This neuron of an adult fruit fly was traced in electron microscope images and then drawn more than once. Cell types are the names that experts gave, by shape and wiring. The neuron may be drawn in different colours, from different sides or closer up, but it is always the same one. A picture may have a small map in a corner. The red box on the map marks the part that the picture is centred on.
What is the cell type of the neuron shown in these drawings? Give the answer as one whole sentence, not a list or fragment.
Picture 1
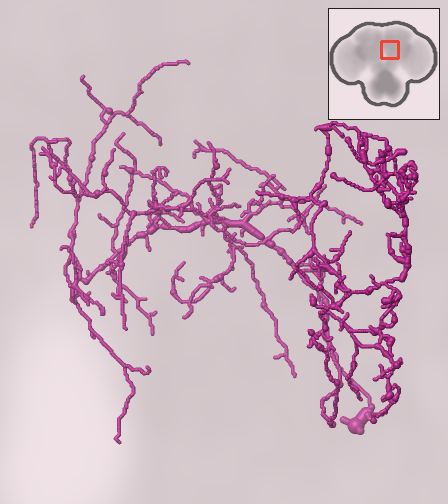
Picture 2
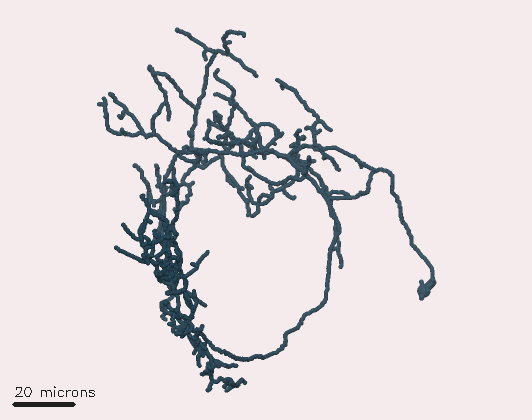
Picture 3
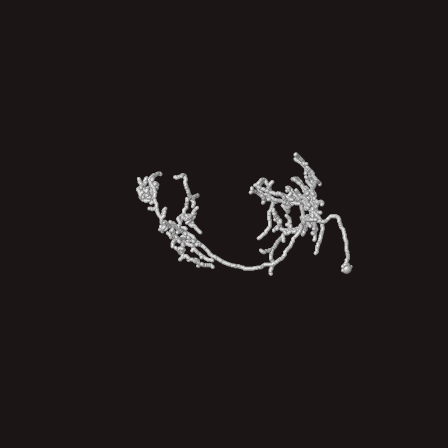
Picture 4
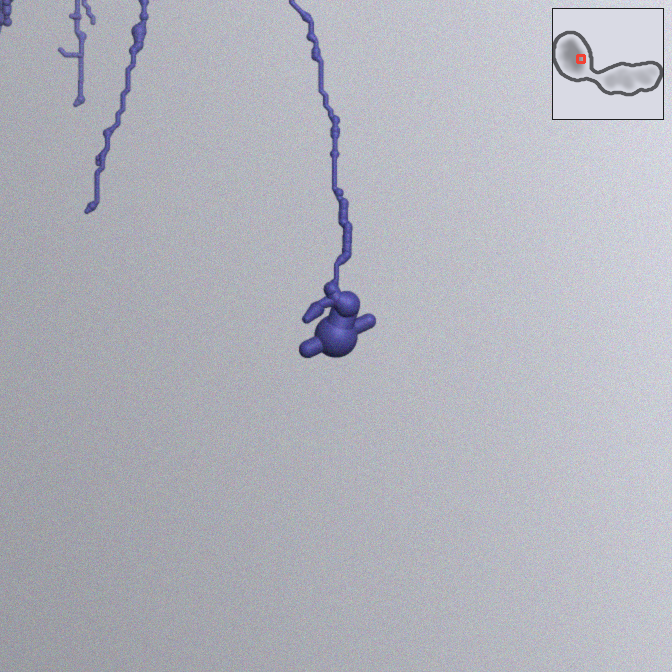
The type assigned to this neuron is LAL184.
